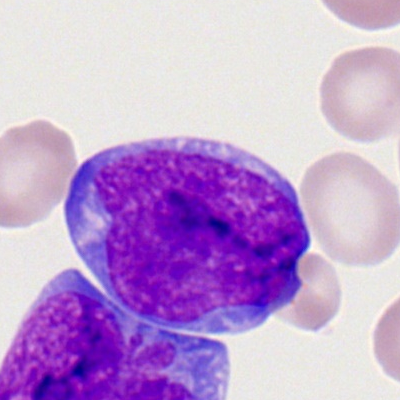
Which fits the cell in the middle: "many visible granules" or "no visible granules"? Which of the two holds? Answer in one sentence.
Its cytoplasm is free of any visible granules.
